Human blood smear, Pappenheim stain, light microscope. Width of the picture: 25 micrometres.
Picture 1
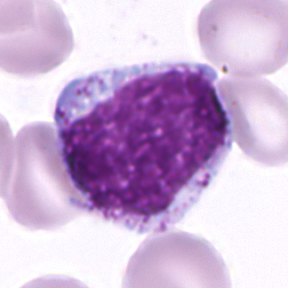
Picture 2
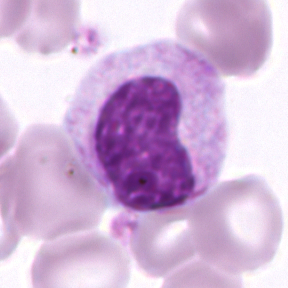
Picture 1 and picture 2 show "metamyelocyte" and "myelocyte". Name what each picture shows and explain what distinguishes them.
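Picture 1 shows a myelocyte, and picture 2 shows a metamyelocyte. In picture 2 the nucleus is kidney-shaped, with its indentation on the right side; it lies toward the bottom of the cell, measures about 12 by 9 micrometres and fills about 50% of the cell's area.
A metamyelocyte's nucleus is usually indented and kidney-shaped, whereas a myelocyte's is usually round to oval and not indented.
The nucleus in picture 1 measures about 15 by 12 micrometres. The outlines differ as well: the cell in picture 1 is irregular and somewhat angular rather than round, while the cell in picture 2 is smoothly rounded, without projections or blebs. In picture 1 the cytoplasm is pale blue, with its rim widest at the upper left of the cell, and scattered purple-red granules lie in it. In picture 2 the cytoplasm is abundant and pale lilac-grey, with fine, dust-like pinkish-violet granules scattered throughout.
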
